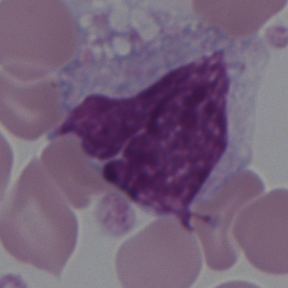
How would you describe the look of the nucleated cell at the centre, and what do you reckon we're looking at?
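Abundant cytoplasm lies mostly above and to the right of an irregular, roughly triangular nucleus that has a notch in its lower left edge. The chromatin is dark purple and coarse, with paler streaks running through it. Several clear round vacuoles sit in the upper part of the cytoplasm. It is a monocyte.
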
